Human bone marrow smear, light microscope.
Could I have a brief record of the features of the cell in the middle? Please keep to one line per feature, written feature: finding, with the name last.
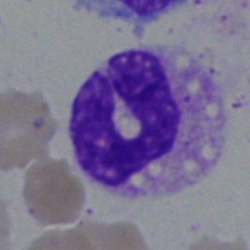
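Nucleus: a deep cleft, I see, running down from its upper edge
Cytoplasm: pale lilac, lying mostly to the right of the nucleus
Vacuoles: many, small, round and clear, within the cytoplasm
Sharpness: somewhat blurred, so fine detail is softened
Name: band neutrophil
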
